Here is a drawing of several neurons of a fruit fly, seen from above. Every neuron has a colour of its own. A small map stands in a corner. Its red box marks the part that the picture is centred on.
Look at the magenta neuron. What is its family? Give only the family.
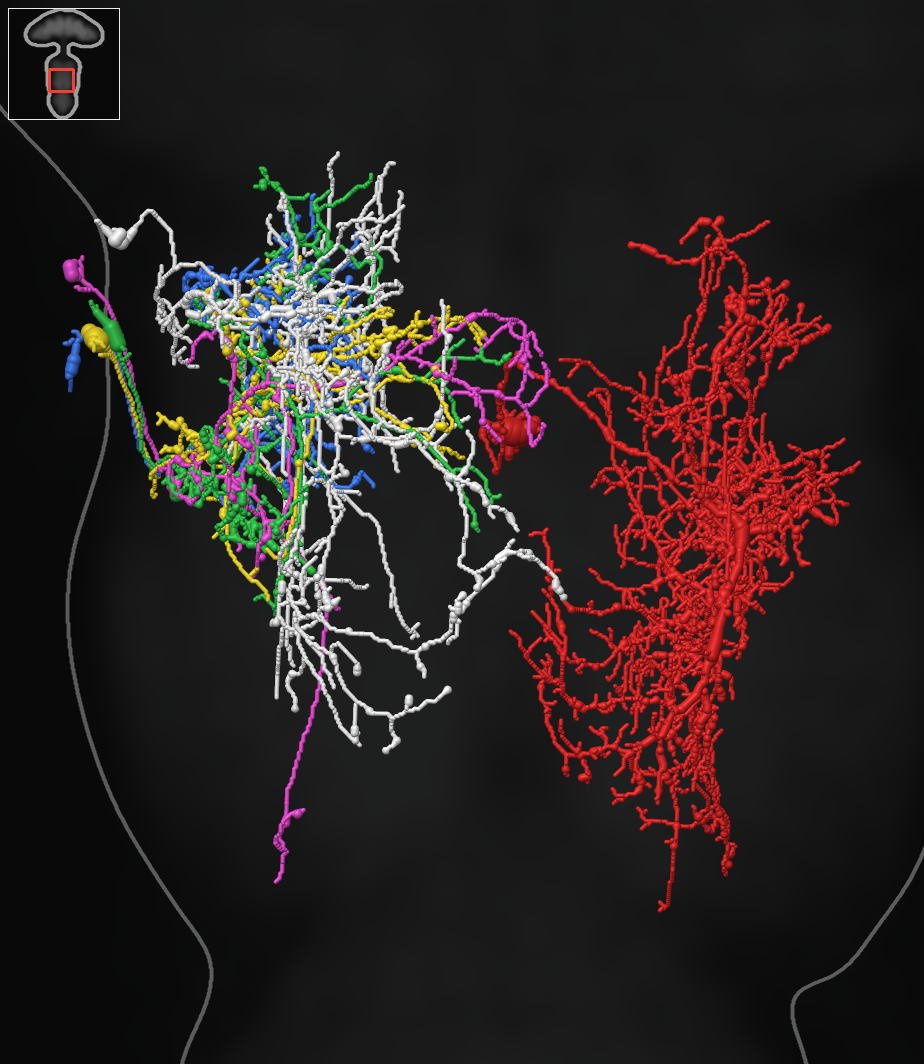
hemilineage 16B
